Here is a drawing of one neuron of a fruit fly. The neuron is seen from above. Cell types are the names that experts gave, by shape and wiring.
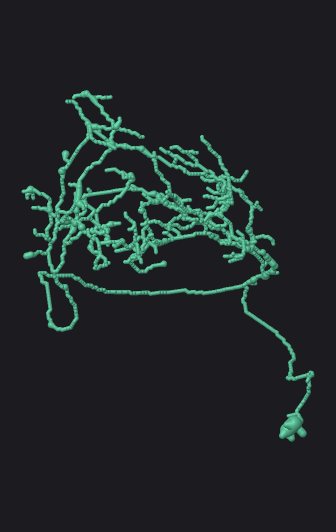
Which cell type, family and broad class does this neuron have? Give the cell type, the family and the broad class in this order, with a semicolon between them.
SLP044_d; hemilineage SLPal2; central-brain intrinsic neuron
